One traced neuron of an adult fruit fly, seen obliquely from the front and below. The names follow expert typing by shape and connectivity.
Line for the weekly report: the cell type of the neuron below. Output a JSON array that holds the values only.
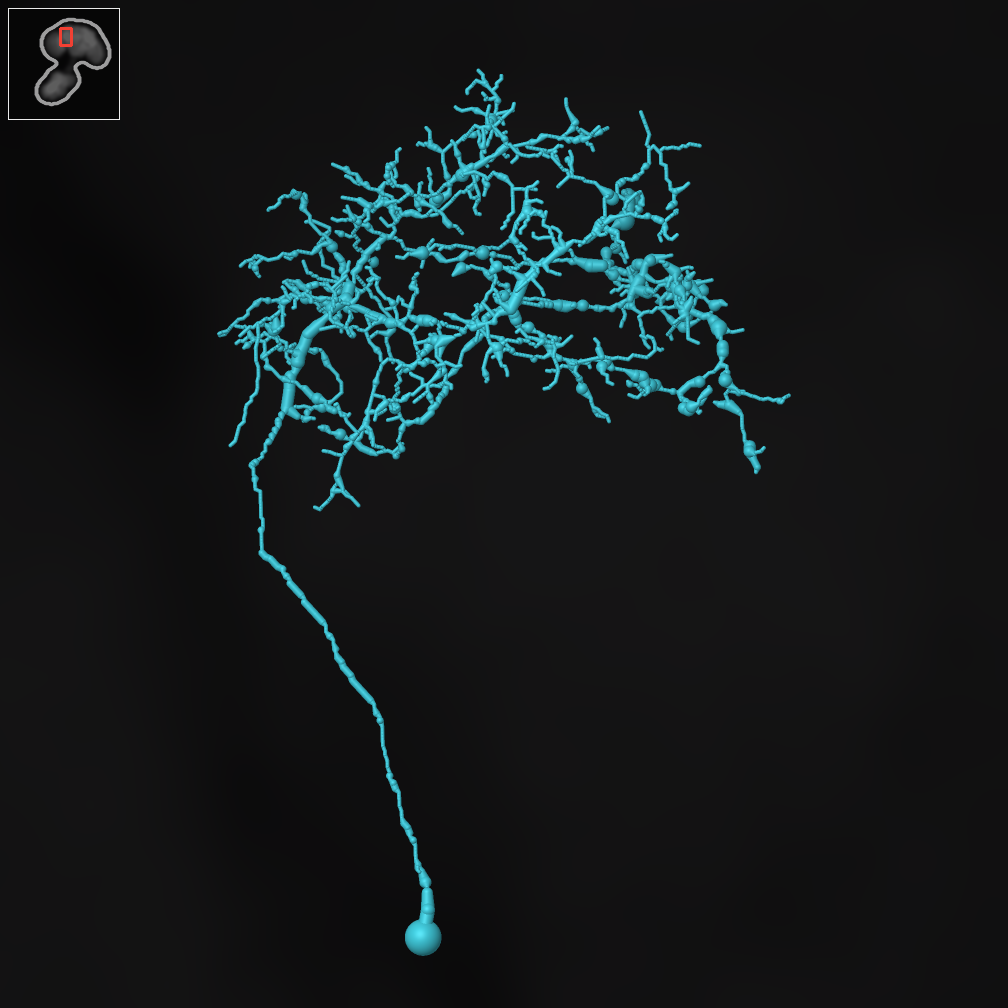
["CB2627"]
